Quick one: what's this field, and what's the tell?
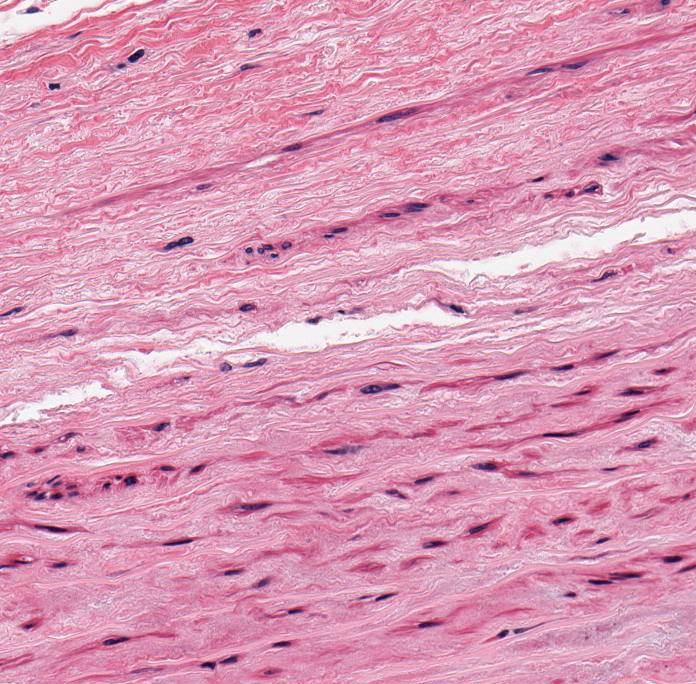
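Here we have the tunica media of an artery. Look at the pink fibres in parallel bands slanting from lower left to upper right, with dark, elongated nuclei lying parallel to them.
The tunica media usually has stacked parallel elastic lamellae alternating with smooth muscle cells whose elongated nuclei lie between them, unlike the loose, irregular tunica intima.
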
